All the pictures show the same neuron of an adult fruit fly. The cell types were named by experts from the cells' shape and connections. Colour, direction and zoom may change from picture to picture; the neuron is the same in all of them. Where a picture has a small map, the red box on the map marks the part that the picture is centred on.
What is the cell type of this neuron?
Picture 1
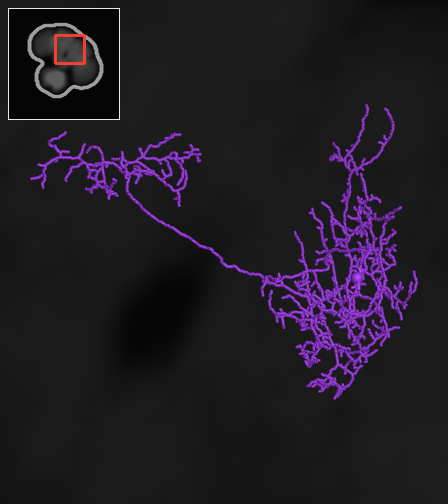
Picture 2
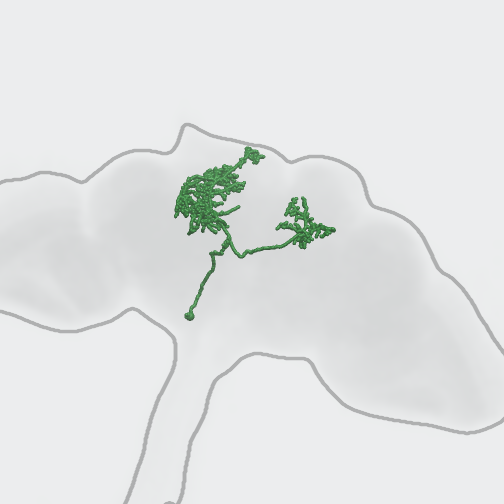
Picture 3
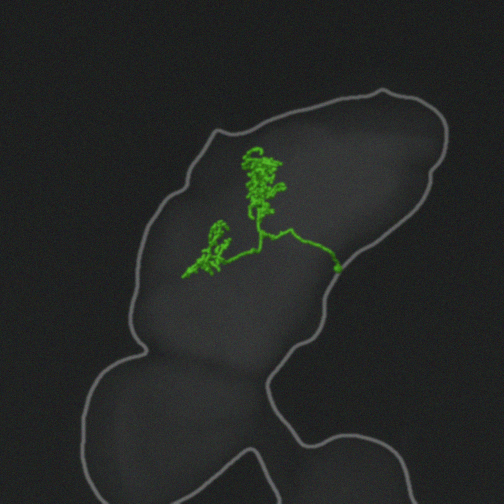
LAL152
